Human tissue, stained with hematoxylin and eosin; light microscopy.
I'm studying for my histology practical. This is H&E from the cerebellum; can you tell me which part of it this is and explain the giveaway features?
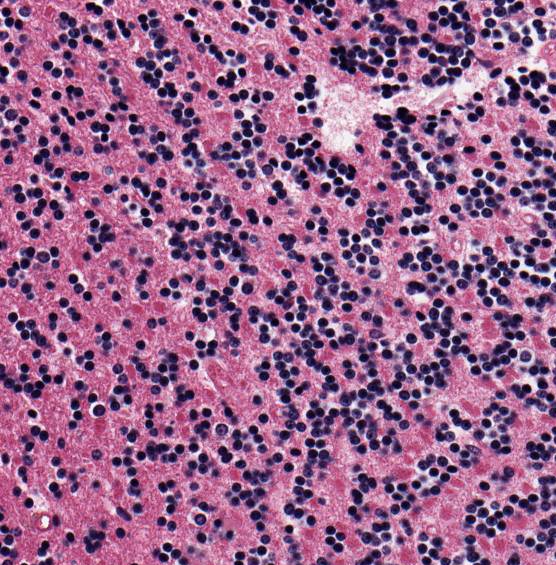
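This field shows the granular layer. See how the nuclei are small, round and dark, with hardly any visible cytoplasm, and much alike in size throughout.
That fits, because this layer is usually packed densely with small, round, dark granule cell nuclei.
Between the cell clusters the material is pink and finely granular, with few nuclei.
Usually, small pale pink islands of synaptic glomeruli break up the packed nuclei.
A small pale, clear area lies near the top, right of centre.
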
